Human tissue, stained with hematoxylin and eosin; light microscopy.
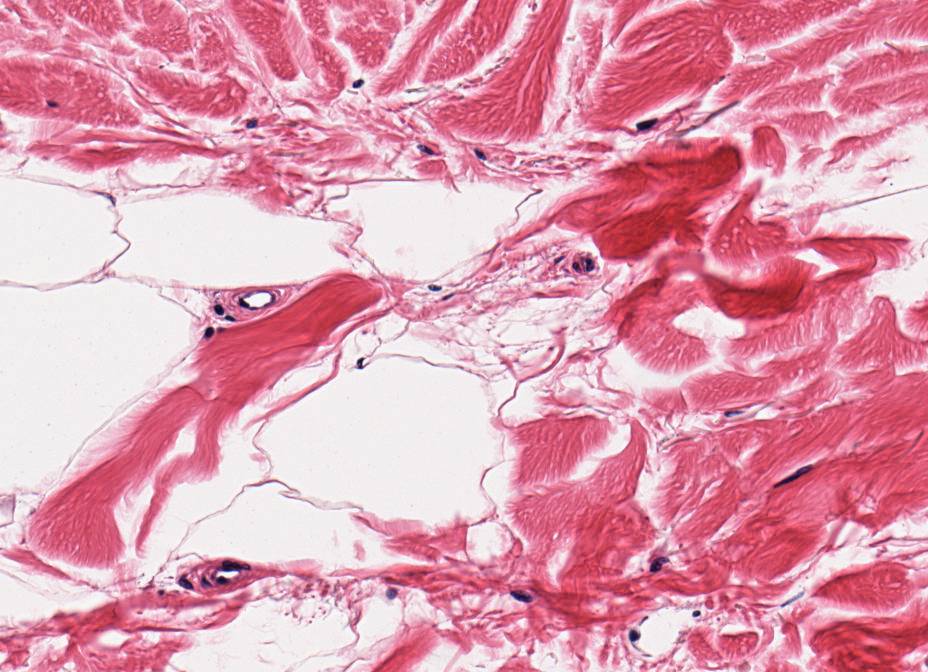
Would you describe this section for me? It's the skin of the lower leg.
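Pink muscle fibres fill the top, right and bottom; a group of fat cells lies in the left centre. The fibres run in many directions, cut longitudinally and obliquely. Notice that nuclei are sparse, small and dark. Just above an elongated fibre in the left centre sits a small vessel with a round open lumen and distinct wall.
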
